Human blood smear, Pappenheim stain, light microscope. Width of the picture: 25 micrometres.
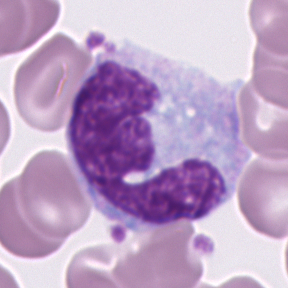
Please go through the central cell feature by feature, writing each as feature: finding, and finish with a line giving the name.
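Nucleus: one unsegmented mass, bent into a horseshoe or C shape
Orientation: concave side facing right, toward the bulk of the cytoplasm
Cytoplasm: only a faint dusty texture, no coarse coloured granules
Vacuoles: a few small clear ones to the right of the nucleus
Name: monocyte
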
